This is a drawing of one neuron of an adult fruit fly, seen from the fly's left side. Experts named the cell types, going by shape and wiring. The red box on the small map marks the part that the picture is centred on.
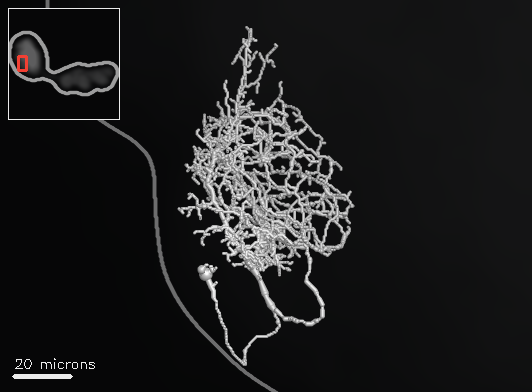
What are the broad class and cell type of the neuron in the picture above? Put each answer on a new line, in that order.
central-brain intrinsic neuron
PRW062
